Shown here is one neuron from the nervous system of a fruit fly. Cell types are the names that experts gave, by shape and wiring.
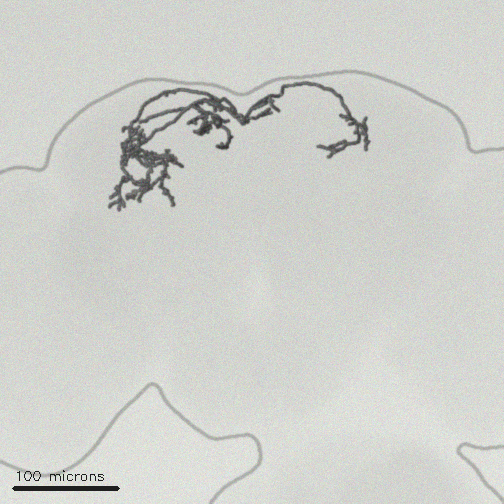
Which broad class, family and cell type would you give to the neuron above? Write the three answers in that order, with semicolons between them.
central-brain intrinsic neuron; hemilineage SMPad1; SMP719m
